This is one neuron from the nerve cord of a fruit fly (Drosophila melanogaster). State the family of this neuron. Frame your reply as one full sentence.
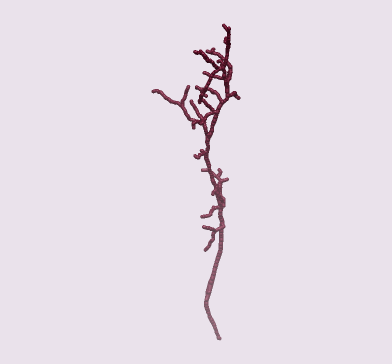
The neuron is part of the family known as hemilineage WEDd1.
